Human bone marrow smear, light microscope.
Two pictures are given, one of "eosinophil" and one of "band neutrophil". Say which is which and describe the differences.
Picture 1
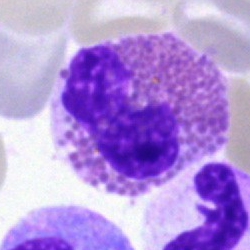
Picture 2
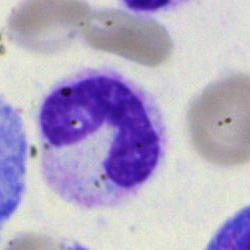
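First, the naming: picture 1 shows an eosinophil and picture 2 a band neutrophil. Outline: roughly round in the eosinophil, round in the band neutrophil.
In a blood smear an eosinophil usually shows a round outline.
Nucleus: in the eosinophil it lies toward the left, leaving more granular cytoplasm on the right; in the band neutrophil it is a single unsegmented band curved into a horseshoe, its hollow facing the lower left.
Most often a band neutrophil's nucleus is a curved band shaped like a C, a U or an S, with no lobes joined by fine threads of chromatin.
Chromatin: dark purple and densely clumped in the eosinophil, dense and deep purple in the band neutrophil.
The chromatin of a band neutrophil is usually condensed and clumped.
Nucleoli: none visible in either cell. Cytoplasm: granular on the right of the eosinophil, finely granular in the band neutrophil.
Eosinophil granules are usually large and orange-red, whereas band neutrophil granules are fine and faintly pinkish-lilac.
Surroundings: in picture 1 another cell with a dark, curved nucleus lies at the lower right corner, and that image is slightly soft in focus.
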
